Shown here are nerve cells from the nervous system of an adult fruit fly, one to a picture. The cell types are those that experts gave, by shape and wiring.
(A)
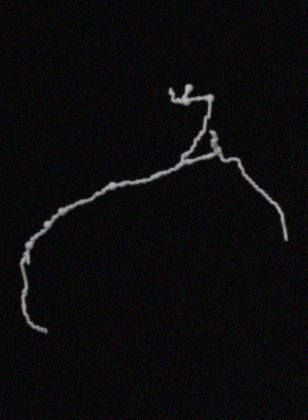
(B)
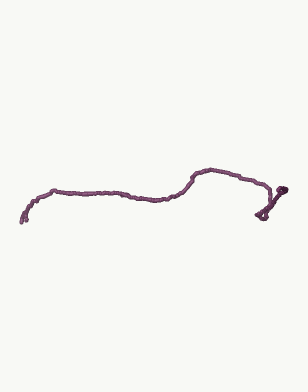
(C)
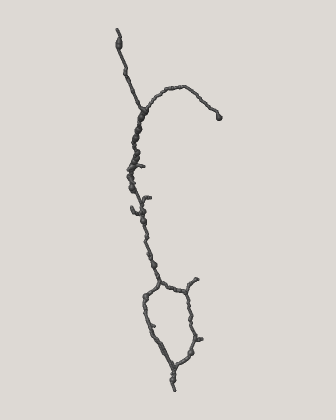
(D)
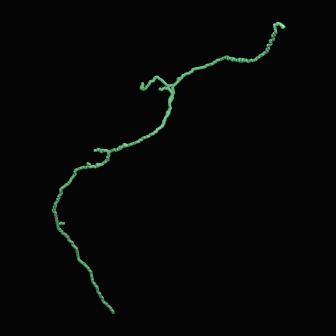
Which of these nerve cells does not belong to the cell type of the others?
C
